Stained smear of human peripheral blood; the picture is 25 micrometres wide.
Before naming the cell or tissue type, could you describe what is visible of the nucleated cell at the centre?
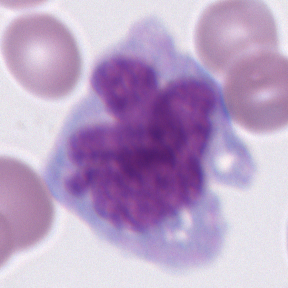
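On inspection, the cell outline is irregular rather than round. The cytoplasm is pale greyish blue and bulges out into a blunt extension on the right side. No coarse coloured granules are seen in the cytoplasm. The cell is a monocyte.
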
